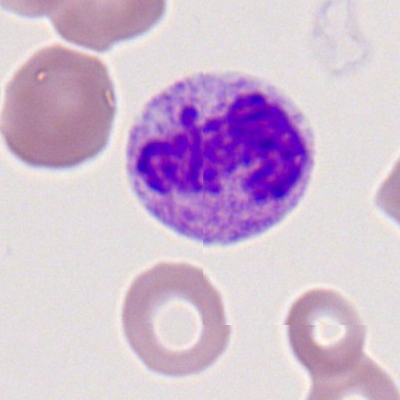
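Segmented neutrophil, the cell in the middle of this stained human blood smear. Its nucleus is divided into several connected lobes and clumps, and the chromatin is dark purple and coarsely clumped. The cytoplasm is pale pinkish-lilac and filled with fine lilac granules.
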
